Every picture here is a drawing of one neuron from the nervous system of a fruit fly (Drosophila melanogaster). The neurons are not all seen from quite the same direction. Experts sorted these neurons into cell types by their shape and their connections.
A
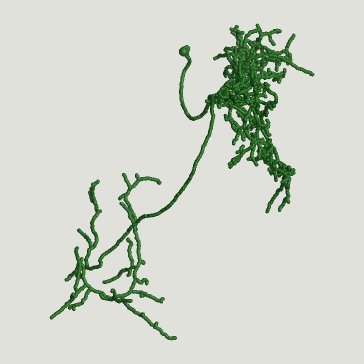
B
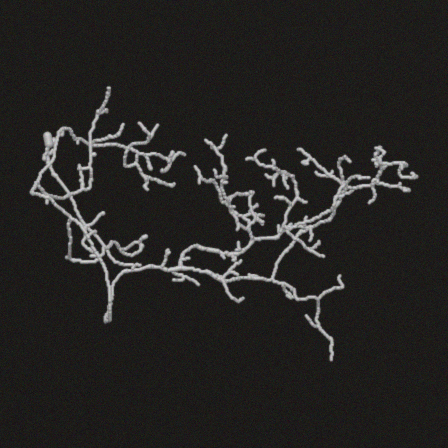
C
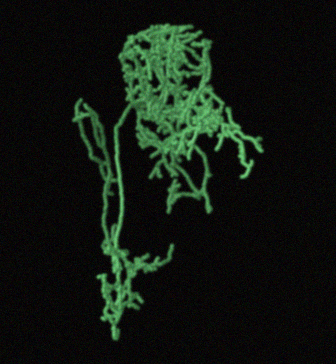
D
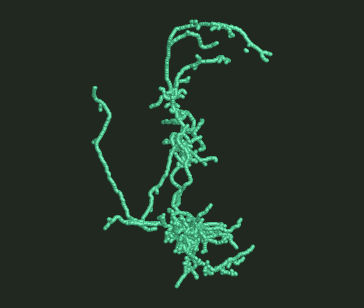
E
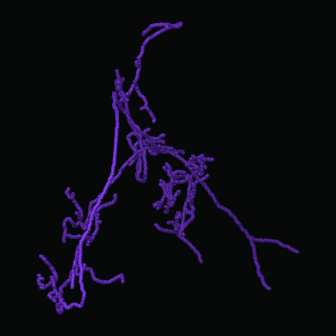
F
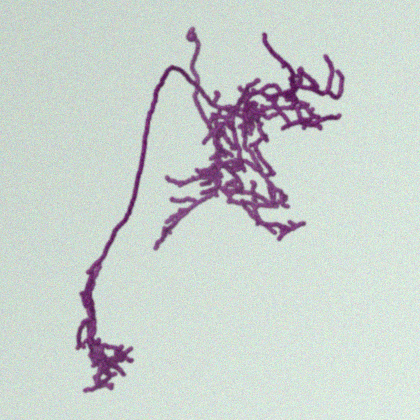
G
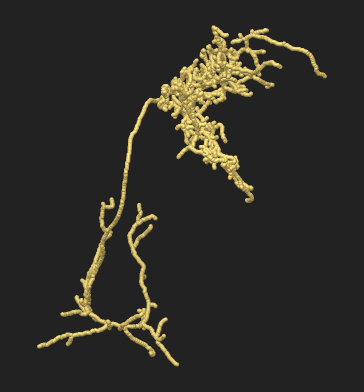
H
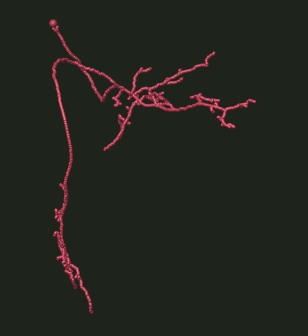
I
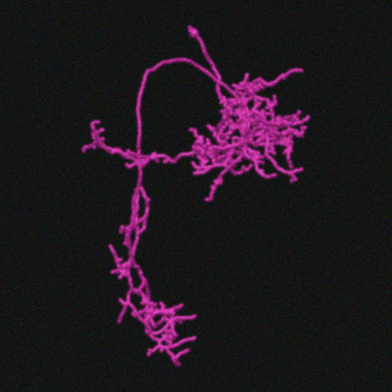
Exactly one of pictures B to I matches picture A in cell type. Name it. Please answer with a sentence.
Picture G shows a neuron of the same cell type.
